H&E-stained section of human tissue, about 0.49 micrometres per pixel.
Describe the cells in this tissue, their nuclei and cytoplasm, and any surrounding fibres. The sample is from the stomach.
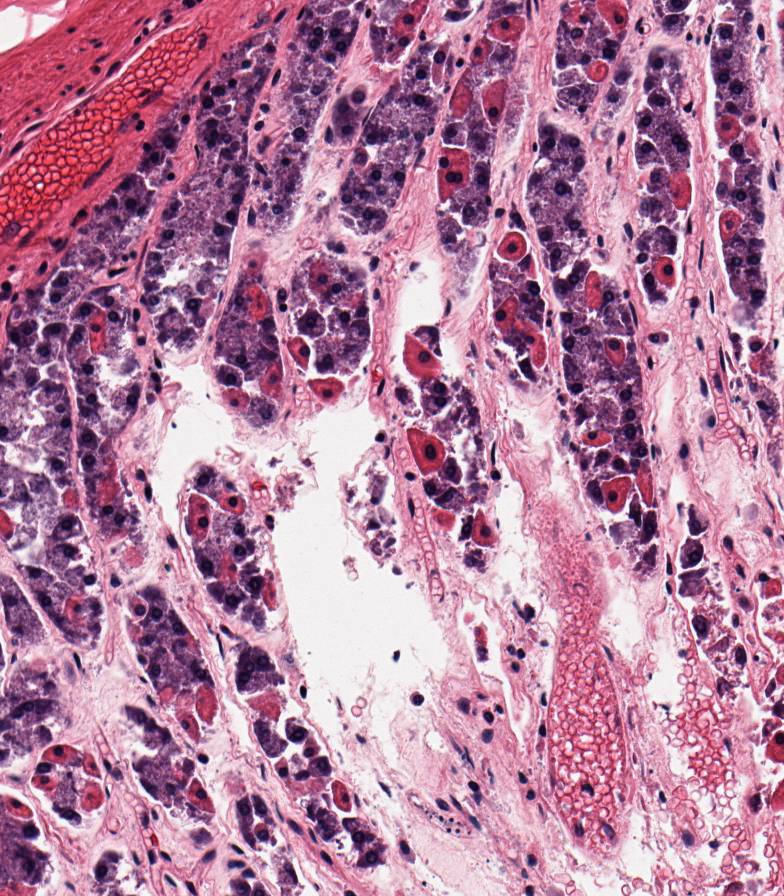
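Cells form elongated cords and nests, divided by thin pink fibrous septa running obliquely from top towards bottom. Most have dark purple, granular cytoplasm. Larger cells with bright red, eosinophilic cytoplasm lie singly among them throughout, each with one round, dark nucleus near the centre.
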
